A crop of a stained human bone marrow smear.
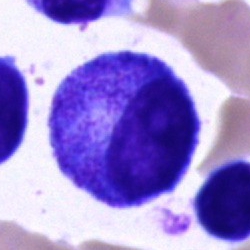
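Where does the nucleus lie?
Off-centre, toward the right side of the cell.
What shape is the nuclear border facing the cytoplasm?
Nearly straight.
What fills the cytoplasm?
Fine purple granules.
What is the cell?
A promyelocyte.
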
